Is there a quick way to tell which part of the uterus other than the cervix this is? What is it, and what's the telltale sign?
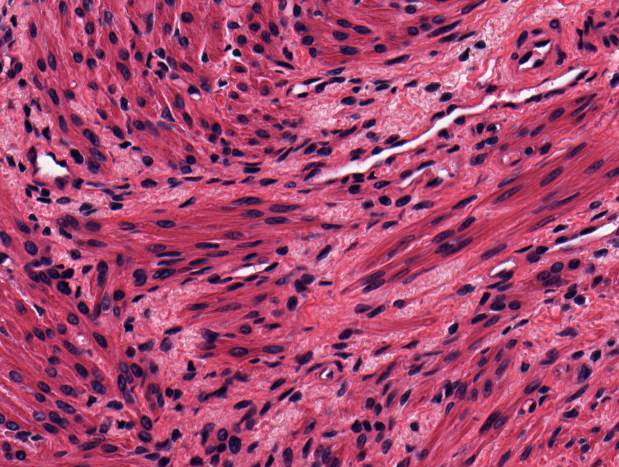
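The tissue shown is smooth muscle. Spindle cells fill the entire field in bundles that run in different directions and cross one another, and these cells have elongated nuclei and pink, fibrillar cytoplasm.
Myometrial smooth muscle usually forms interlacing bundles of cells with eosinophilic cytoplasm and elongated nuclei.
No epithelium or glands are present anywhere in the field.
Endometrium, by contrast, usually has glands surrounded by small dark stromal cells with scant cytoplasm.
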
